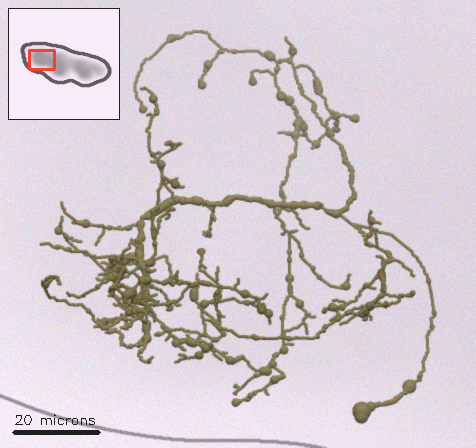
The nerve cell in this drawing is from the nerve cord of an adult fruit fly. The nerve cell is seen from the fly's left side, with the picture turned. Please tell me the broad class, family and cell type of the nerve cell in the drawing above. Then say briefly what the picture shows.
This is a nerve-cord intrinsic neuron. The family is hemilineage 04B. It is of cell type IN04B079. From left to right in the picture it spans about 95 microns. Dozens of branch ends can be seen.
